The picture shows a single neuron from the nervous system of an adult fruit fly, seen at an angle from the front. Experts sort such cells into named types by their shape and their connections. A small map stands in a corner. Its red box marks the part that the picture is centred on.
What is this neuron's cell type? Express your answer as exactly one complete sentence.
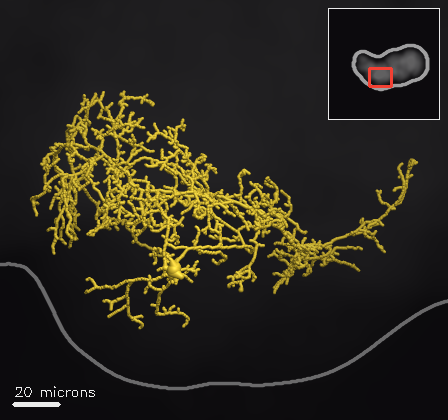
This neuron represents the cell type IN16B020.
